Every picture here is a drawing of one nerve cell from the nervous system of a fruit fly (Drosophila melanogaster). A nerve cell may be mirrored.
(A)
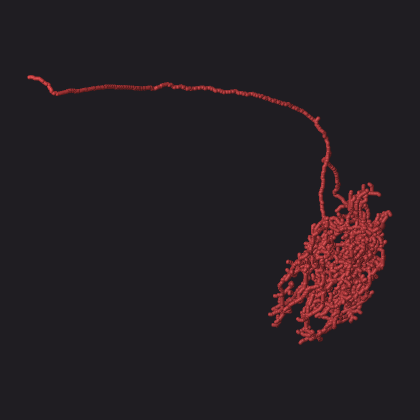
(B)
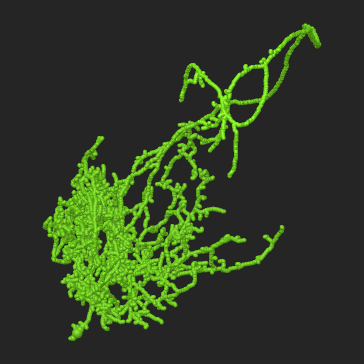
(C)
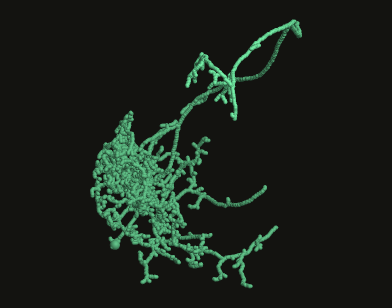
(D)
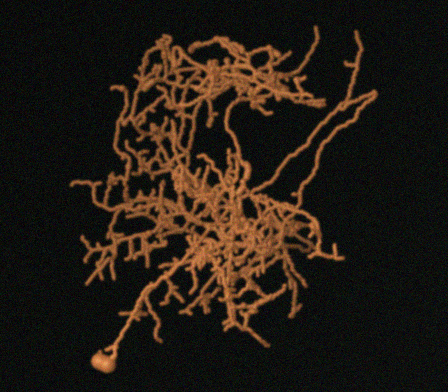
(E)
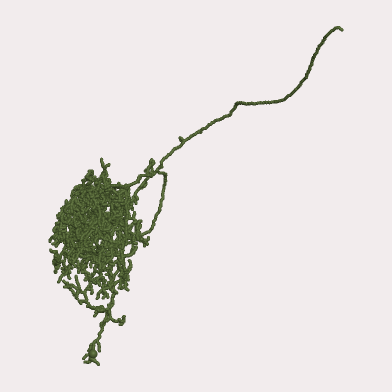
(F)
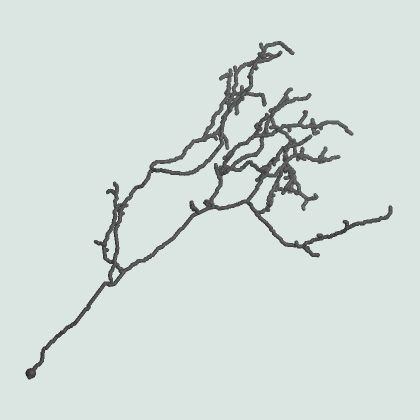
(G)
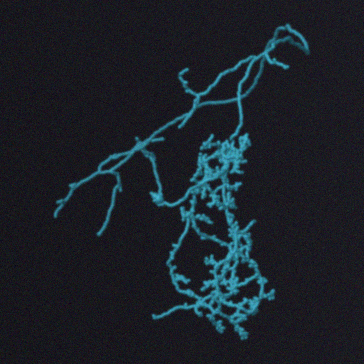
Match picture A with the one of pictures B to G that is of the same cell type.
E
